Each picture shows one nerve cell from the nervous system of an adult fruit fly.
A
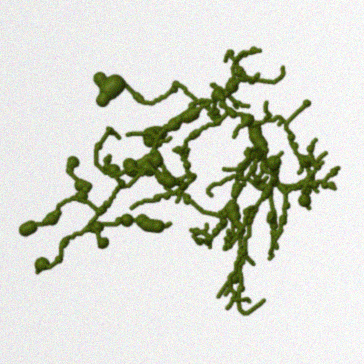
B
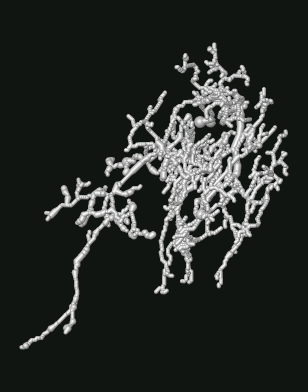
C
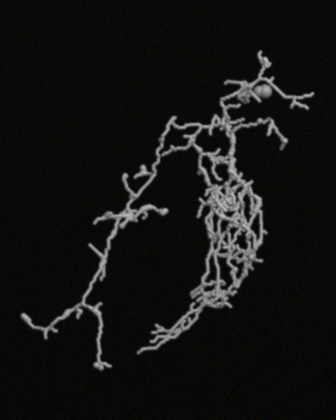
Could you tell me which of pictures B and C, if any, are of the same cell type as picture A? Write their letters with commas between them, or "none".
none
